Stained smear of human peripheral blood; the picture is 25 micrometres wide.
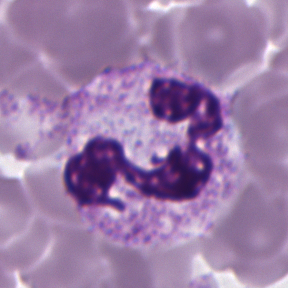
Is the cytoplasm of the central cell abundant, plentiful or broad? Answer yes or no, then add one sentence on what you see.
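Yes. The cytoplasm is plentiful and pale pinkish-lilac.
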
